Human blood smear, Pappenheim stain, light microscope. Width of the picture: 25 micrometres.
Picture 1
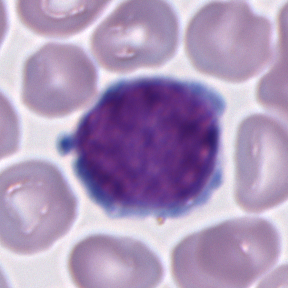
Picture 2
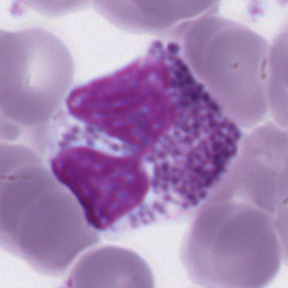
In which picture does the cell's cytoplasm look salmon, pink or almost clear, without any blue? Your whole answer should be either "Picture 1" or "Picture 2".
Picture 2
